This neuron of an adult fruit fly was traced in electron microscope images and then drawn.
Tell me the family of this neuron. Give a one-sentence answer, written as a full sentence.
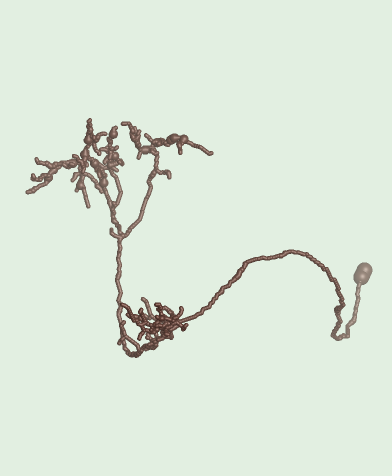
The neuron takes class CX as its family.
